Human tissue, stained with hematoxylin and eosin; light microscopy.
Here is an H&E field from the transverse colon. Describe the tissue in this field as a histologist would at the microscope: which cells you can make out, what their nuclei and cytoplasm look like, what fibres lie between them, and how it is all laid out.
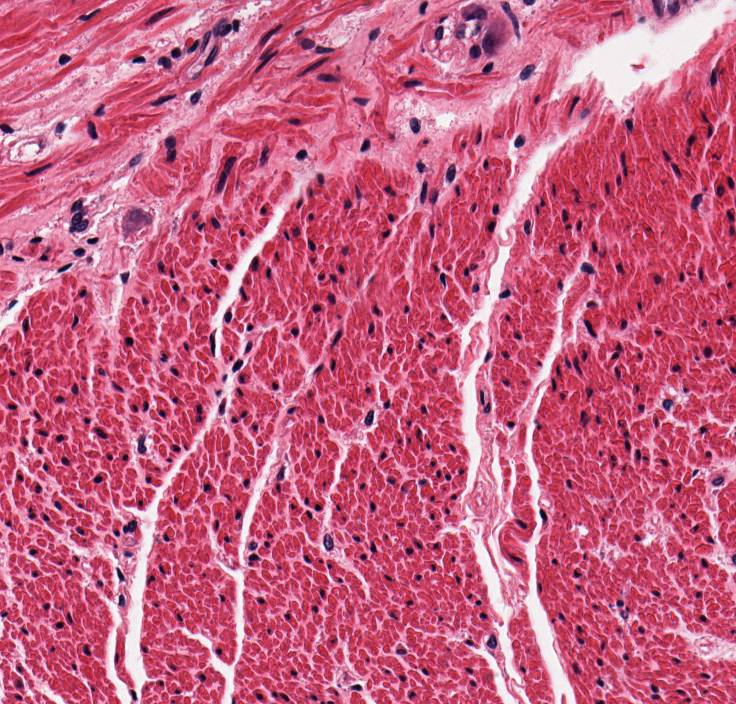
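First, dense muscle fills most of the field, looser pink connective tissue along the top. Second, most fibres are cut across or obliquely: small polygonal red profiles. Third, nuclei: dark, oval, single, within fibres. Last, narrow white clefts divide bundles, running upper right to lower left.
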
